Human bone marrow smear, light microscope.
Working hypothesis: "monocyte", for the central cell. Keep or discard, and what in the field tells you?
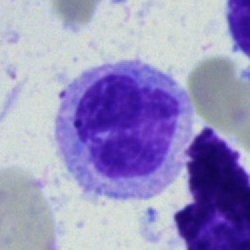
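Here we have a round, smooth cell with no distinct nucleoli, a moderate rim of pale greyish-blue cytoplasm and no vacuoles; a dark purple clumped mass lies just beyond its lower right edge.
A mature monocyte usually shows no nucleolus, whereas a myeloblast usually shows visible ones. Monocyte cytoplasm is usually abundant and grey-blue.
So the lack of nucleoli counts against blast, and the greyish-blue tint suits monocyte. Yes, then: monocyte fits this cell, and blast does not.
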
